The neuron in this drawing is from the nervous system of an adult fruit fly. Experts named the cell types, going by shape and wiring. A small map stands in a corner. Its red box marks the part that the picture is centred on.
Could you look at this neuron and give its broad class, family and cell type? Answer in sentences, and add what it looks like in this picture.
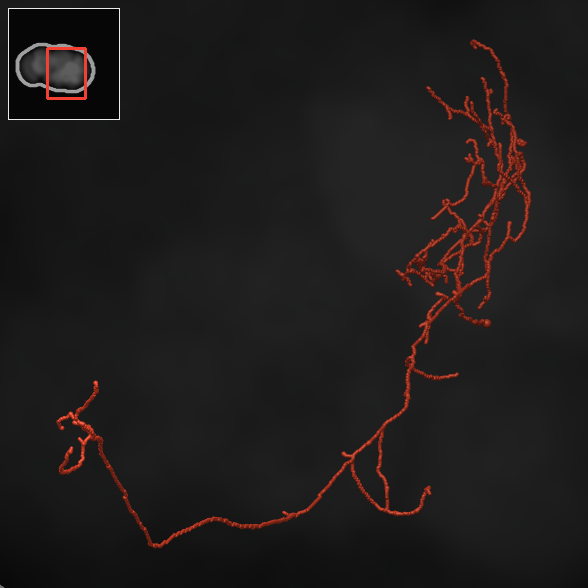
It is an ascending neuron. Its family is hemilineage 10B. Its cell type is AN10B035. The cell body is on the right of the picture. Dozens of branch ends can be seen.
